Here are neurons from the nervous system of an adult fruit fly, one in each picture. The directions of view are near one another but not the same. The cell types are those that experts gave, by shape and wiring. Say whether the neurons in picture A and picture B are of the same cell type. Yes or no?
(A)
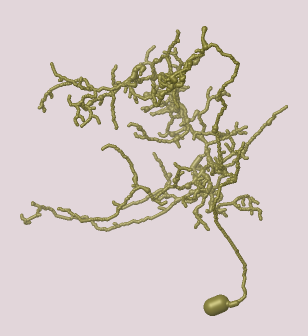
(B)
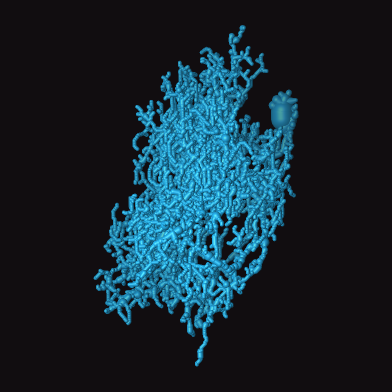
no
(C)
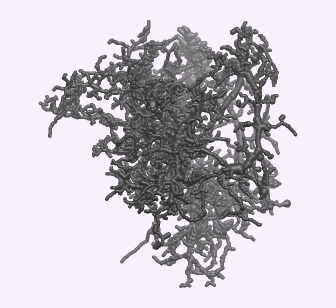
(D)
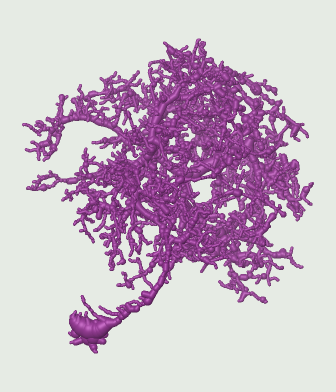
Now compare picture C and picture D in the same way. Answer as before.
no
